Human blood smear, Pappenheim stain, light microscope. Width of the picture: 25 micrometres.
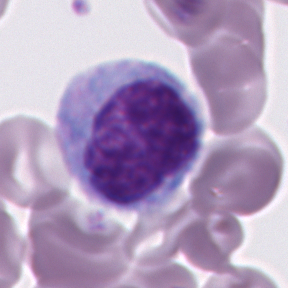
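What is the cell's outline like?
Smooth and roughly round.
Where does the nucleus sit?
Off-centre, toward the lower right of the cell.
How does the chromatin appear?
Dark purple, in clumps separated by paler spaces.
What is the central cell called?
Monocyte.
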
